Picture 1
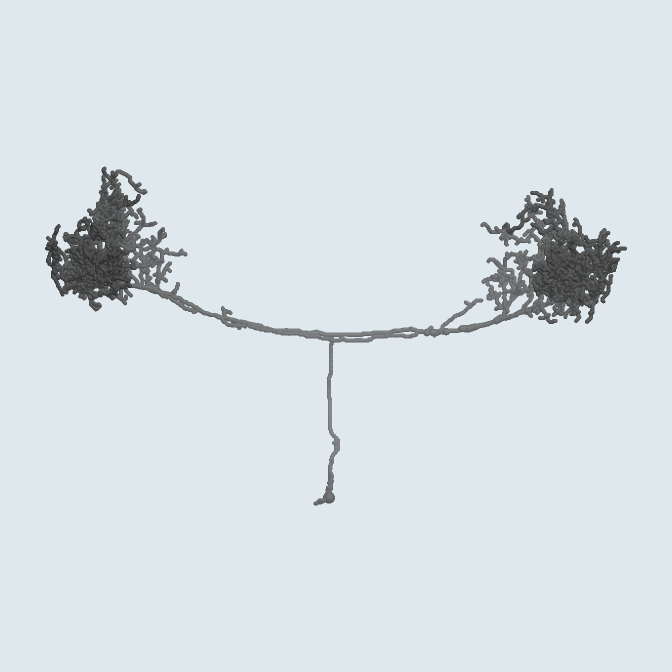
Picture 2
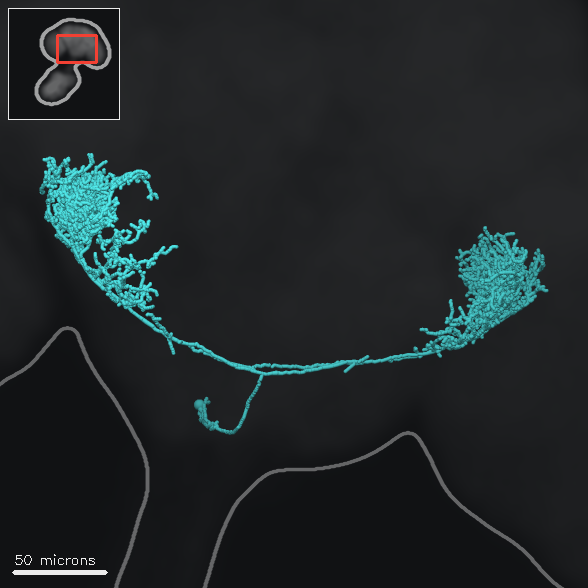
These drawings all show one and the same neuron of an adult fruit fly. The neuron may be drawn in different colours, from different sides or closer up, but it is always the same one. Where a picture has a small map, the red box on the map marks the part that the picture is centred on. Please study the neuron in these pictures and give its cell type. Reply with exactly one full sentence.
What this neuron is, by cell type, is WED190.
